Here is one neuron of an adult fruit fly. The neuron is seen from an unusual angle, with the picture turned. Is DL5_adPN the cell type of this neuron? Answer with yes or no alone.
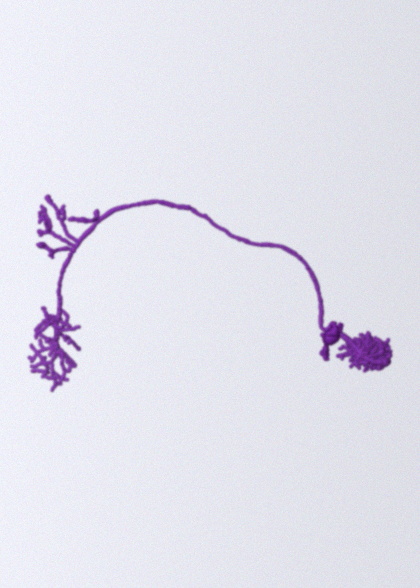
no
